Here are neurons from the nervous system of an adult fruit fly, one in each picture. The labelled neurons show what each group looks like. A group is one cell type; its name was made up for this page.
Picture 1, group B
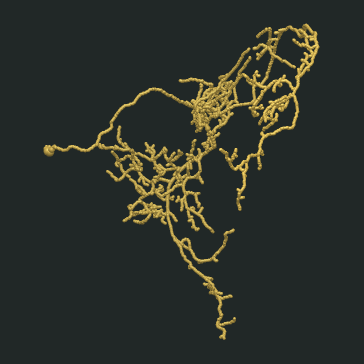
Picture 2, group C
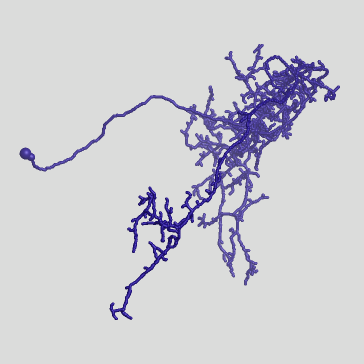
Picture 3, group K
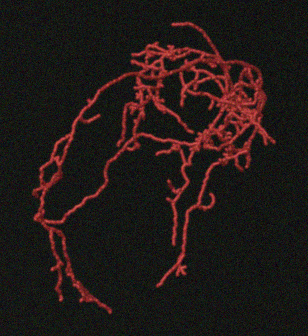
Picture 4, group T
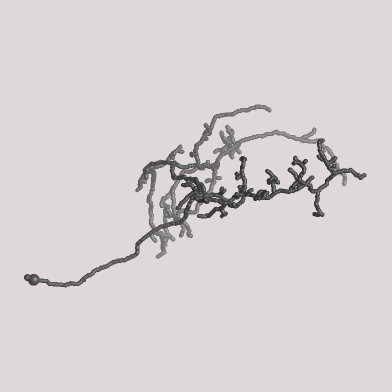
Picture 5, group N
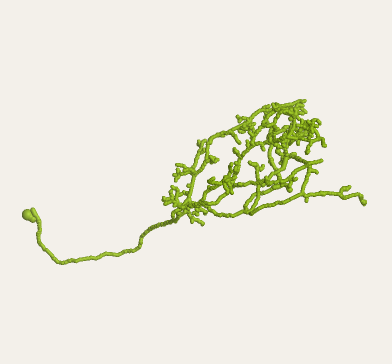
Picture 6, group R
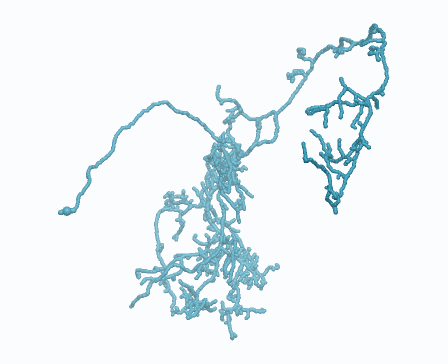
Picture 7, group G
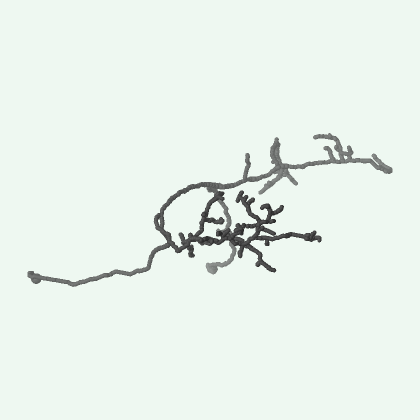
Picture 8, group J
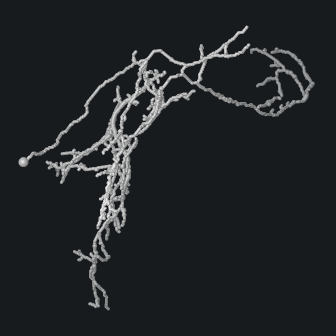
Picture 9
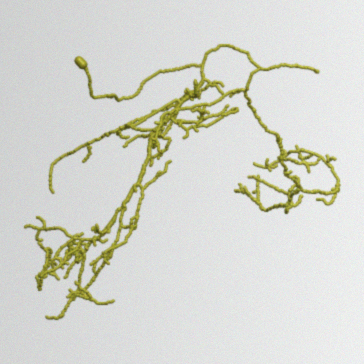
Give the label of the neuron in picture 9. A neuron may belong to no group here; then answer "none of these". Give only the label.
group J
